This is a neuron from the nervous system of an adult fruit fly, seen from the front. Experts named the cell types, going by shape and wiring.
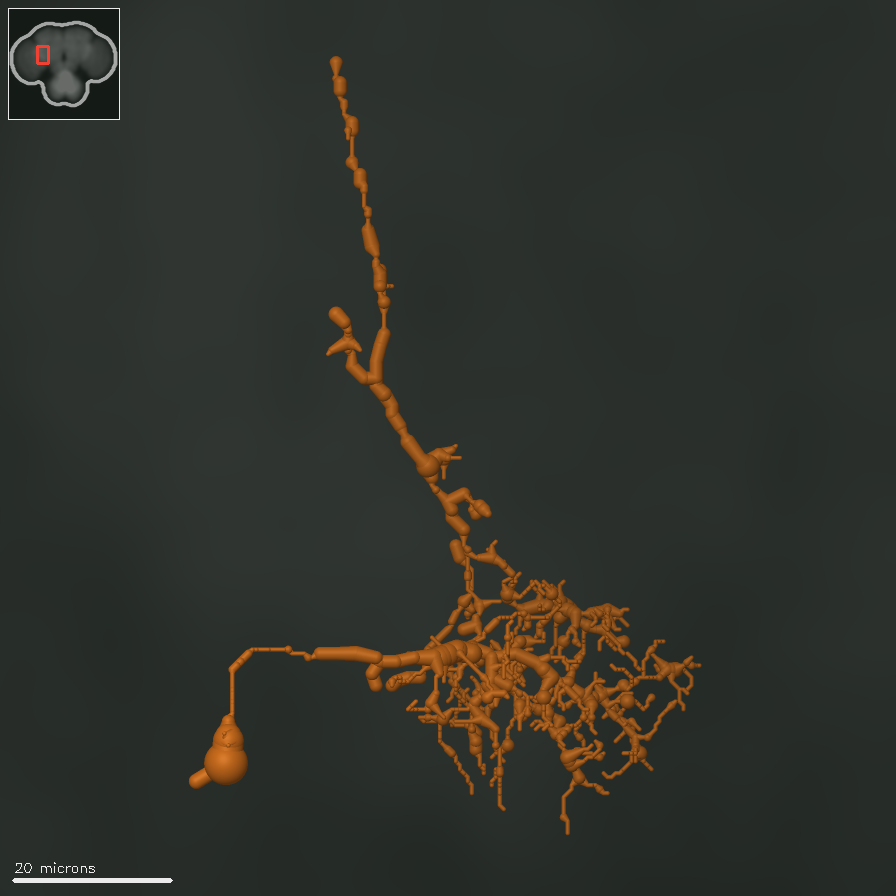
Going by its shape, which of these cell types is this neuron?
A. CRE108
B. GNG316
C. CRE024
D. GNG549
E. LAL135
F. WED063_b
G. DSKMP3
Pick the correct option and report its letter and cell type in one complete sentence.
The neuron, by cell type, is WED063_b, option F.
